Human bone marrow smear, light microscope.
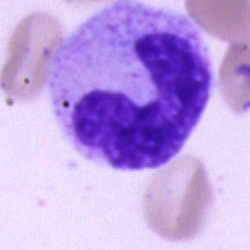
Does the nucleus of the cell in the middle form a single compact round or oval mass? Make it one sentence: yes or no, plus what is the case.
No, instead of a compact mass, the nucleus forms a curved band without separate lobes.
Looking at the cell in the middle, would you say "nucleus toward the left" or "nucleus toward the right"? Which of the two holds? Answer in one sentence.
What lies to the left of the nucleus is most of the cytoplasm.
